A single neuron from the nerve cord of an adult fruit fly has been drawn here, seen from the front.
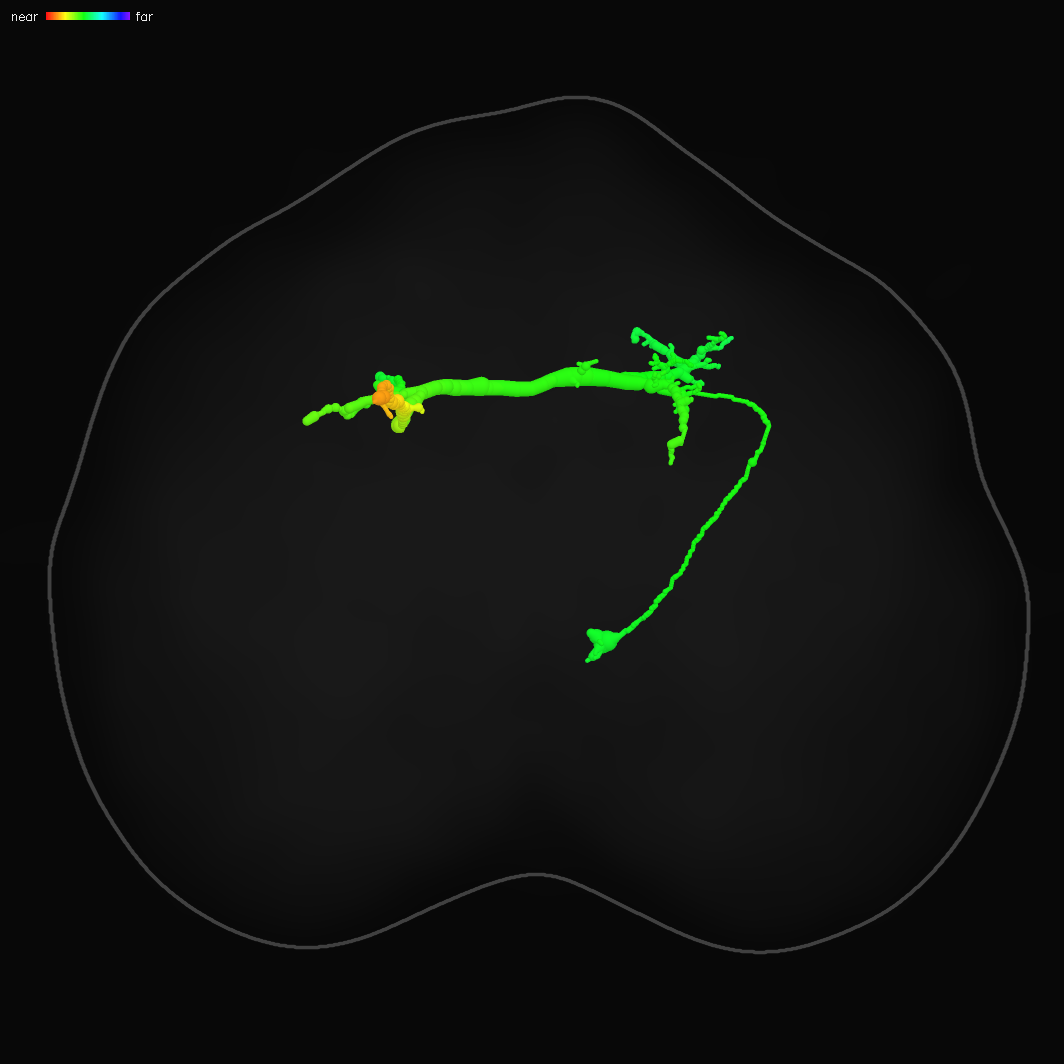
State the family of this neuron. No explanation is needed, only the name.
hemilineage 06A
